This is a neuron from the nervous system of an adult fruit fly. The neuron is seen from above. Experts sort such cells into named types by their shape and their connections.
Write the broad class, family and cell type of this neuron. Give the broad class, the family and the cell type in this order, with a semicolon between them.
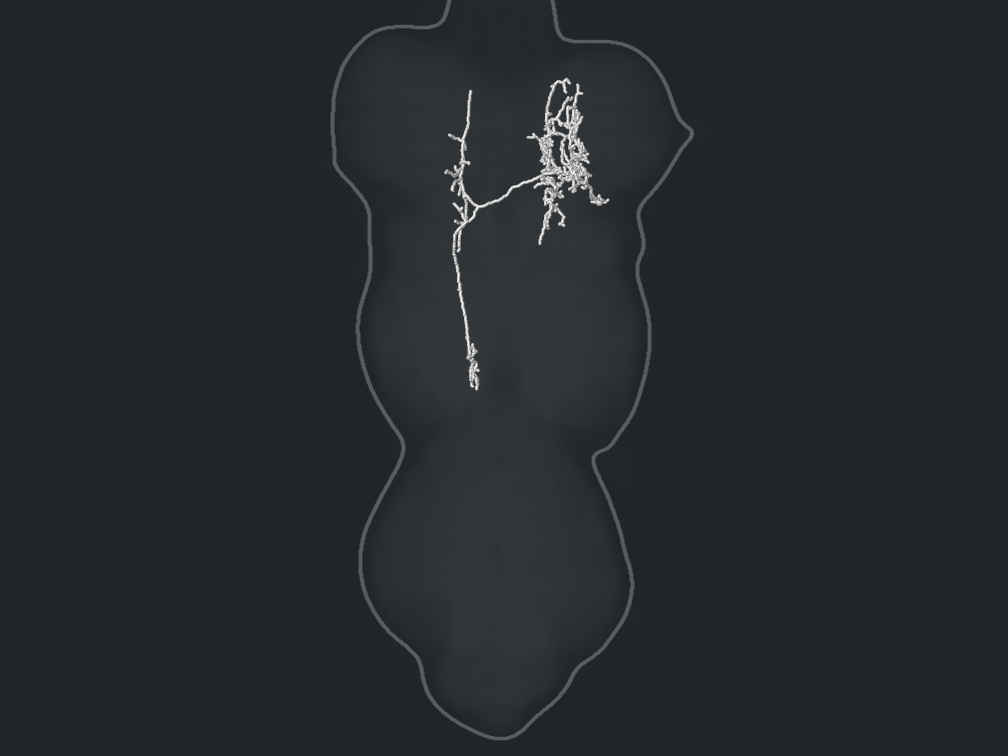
ascending neuron; hemilineage 06A; AN06A017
